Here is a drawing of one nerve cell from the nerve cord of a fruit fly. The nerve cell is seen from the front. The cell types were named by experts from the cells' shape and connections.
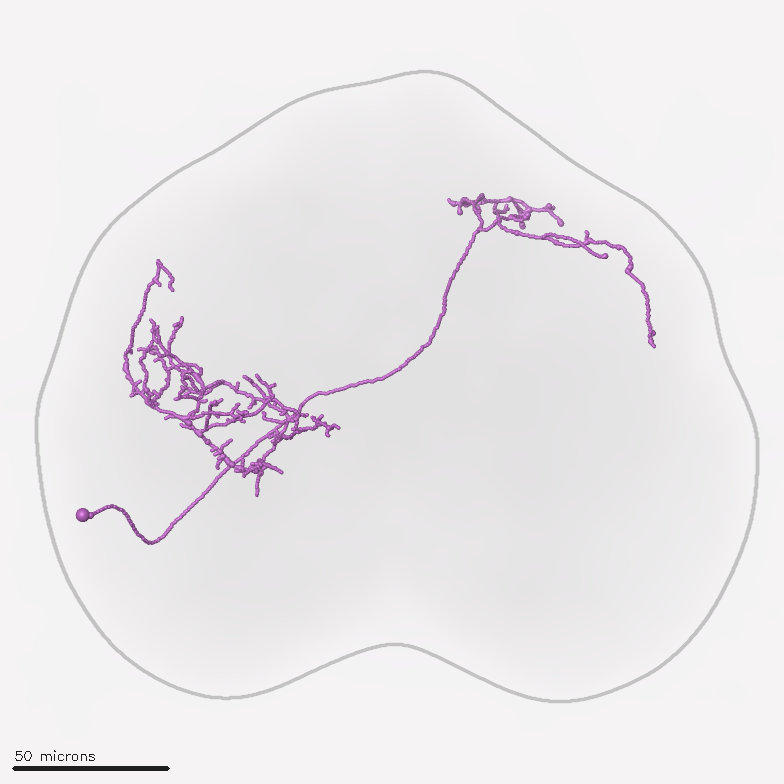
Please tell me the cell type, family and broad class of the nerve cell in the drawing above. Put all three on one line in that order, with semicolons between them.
IN08B104; hemilineage 08B; nerve-cord intrinsic neuron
